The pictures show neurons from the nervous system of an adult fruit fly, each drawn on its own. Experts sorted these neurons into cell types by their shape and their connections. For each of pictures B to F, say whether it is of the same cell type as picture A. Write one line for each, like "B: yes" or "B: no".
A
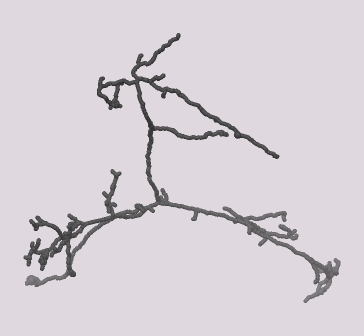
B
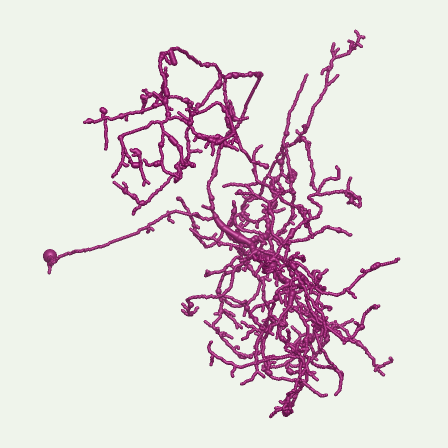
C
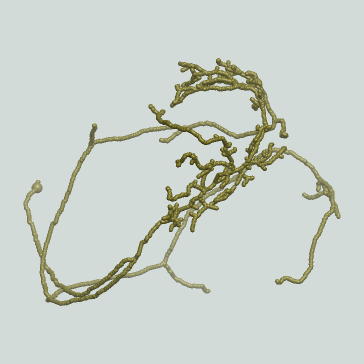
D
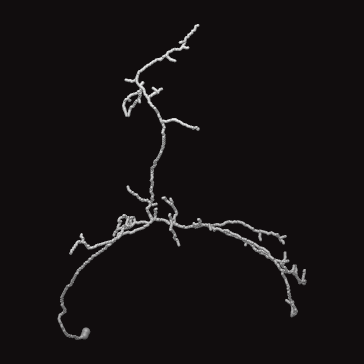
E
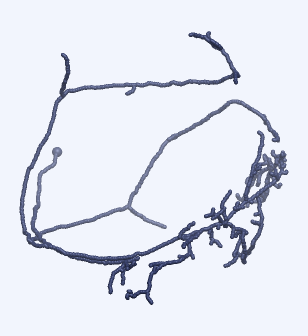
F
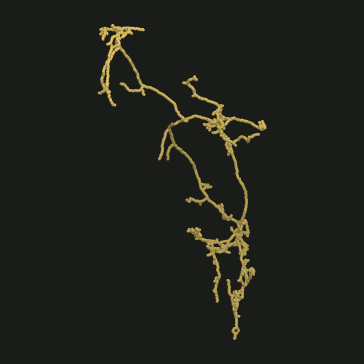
B: no
C: no
D: yes
E: no
F: no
